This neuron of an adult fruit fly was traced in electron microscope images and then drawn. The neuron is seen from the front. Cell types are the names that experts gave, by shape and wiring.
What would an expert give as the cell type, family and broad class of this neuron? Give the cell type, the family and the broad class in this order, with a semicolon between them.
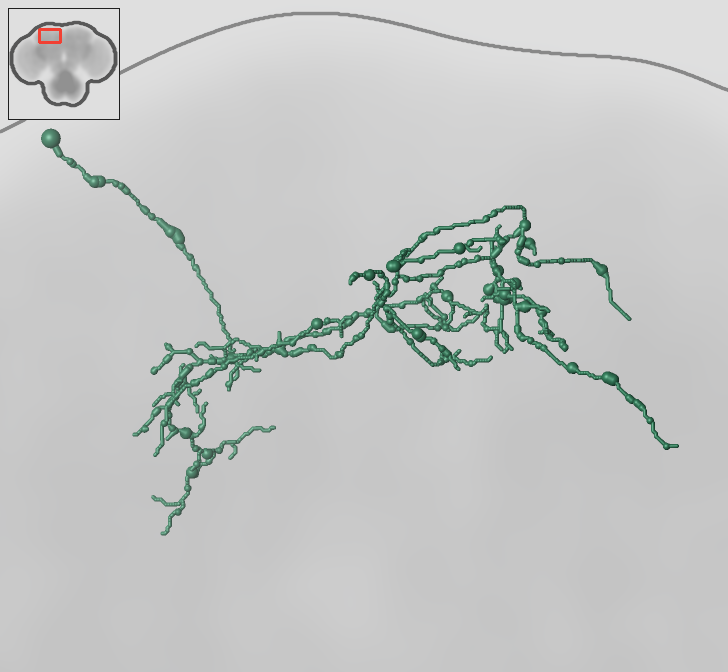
CB2787; hemilineage VLPd&p1_posterior; central-brain intrinsic neuron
